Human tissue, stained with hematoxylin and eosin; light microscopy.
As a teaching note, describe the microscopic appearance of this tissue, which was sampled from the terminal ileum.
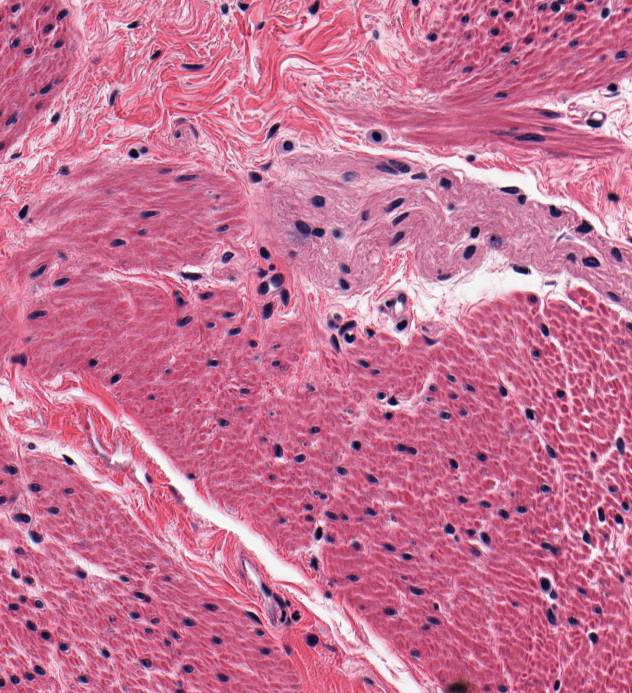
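Smooth muscle bundles, cut in varied planes, make up the field, parted by thin bands of connective tissue. Their cytoplasm is bright eosinophilic, without cross-striations. Wavy, pale pink collagen fibres lie between bundles at top centre. Neither epithelium nor fat cells appear anywhere.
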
